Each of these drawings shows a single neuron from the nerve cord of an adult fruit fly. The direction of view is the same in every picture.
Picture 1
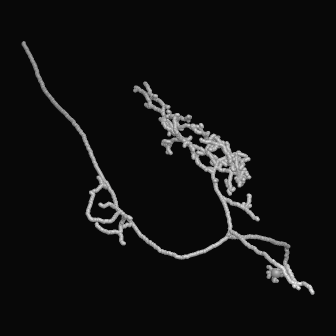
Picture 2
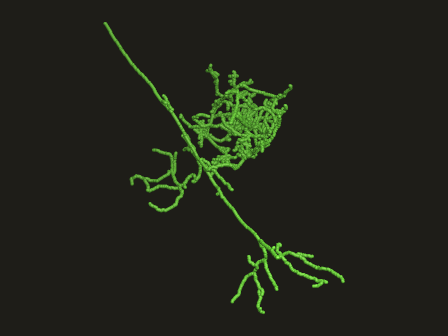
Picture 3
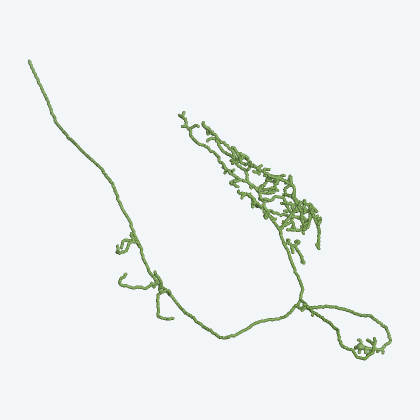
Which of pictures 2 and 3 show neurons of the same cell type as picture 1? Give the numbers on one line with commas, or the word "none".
3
